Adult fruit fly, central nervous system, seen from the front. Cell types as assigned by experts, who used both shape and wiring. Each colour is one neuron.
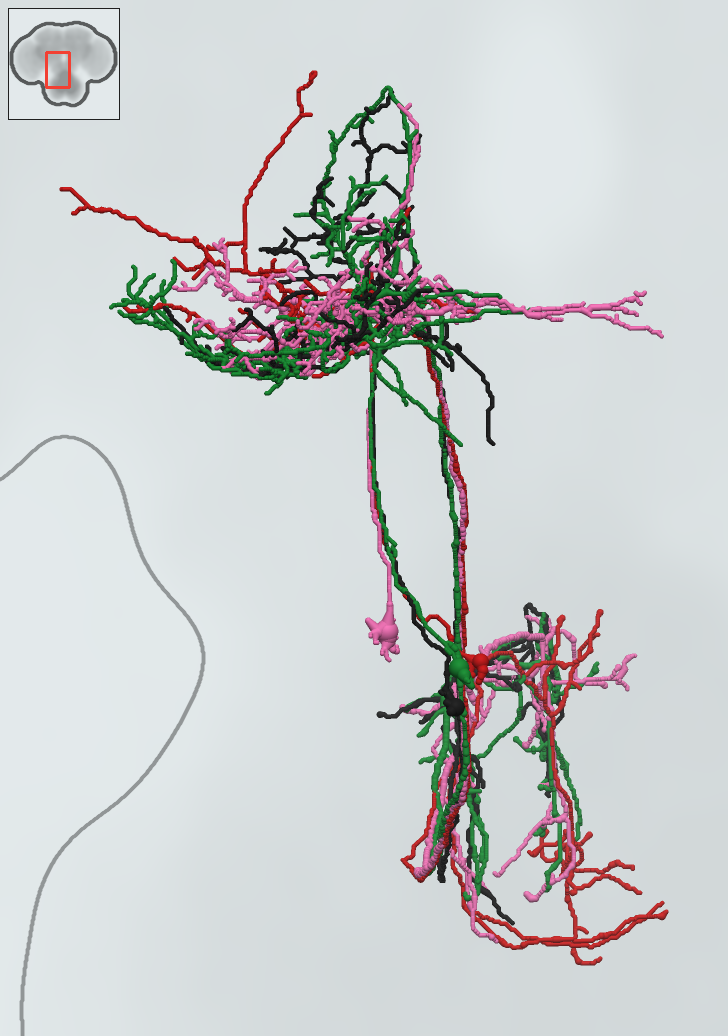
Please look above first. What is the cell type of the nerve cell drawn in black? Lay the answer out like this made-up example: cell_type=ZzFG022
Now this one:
cell_type=DNge014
